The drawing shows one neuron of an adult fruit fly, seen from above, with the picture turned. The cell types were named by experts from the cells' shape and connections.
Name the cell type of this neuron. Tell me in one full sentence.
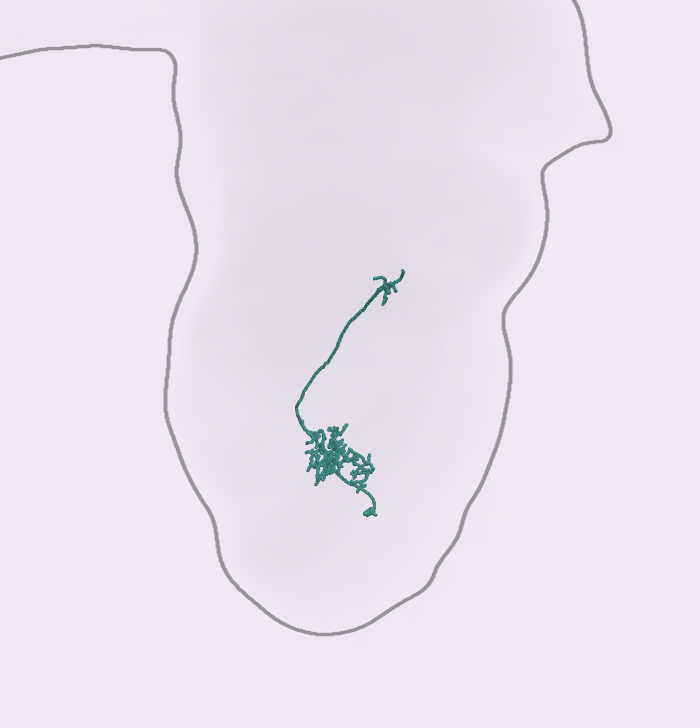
The cell type name Tm26 applies to this neuron.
